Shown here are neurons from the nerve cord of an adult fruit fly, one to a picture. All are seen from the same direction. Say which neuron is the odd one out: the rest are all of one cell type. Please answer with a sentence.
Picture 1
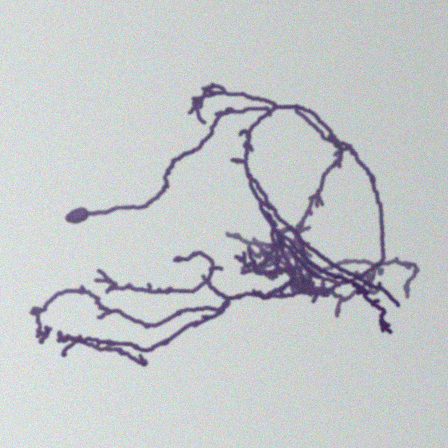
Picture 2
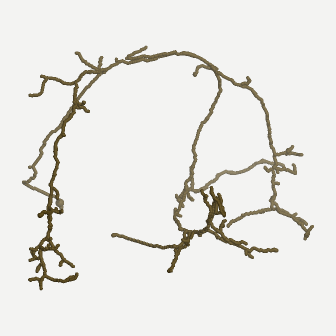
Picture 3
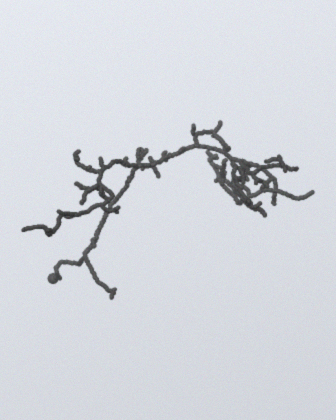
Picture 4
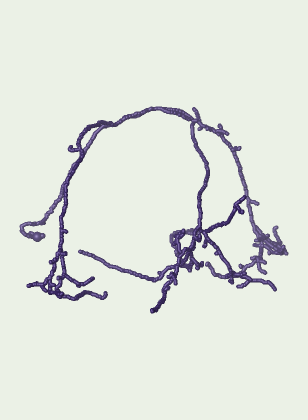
Picture 1 is the odd one out.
